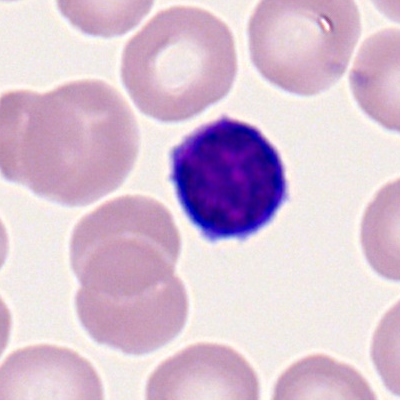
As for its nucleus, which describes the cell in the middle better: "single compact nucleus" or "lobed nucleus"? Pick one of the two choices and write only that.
Single compact nucleus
